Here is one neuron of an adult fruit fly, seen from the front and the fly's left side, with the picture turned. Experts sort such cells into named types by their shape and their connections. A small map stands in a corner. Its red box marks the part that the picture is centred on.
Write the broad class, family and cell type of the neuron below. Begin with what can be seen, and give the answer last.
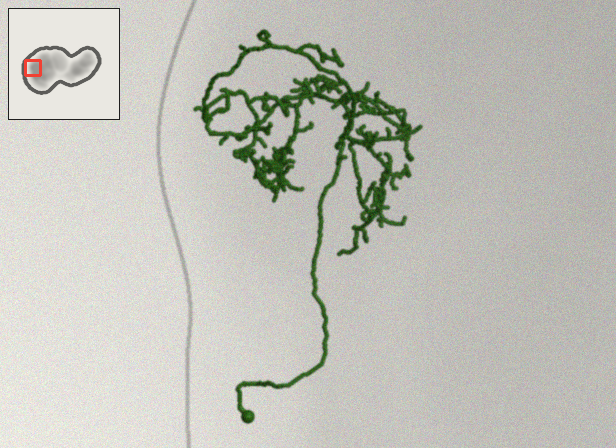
The cell body is at the bottom of the picture. Dozens of branch ends can be seen. It is a central-brain intrinsic neuron. Its family is hemilineage LHa1. The cell type is CB2714.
